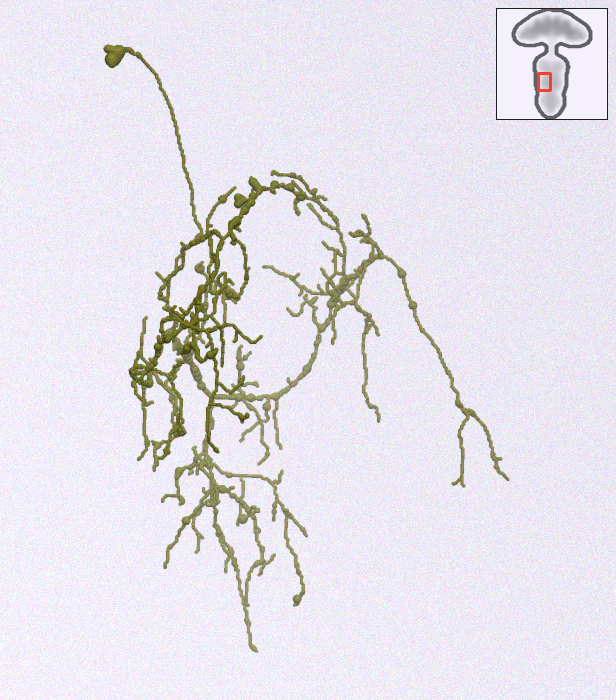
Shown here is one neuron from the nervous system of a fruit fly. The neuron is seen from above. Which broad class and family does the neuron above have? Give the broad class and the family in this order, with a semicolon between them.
nerve-cord intrinsic neuron; hemilineage 16B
